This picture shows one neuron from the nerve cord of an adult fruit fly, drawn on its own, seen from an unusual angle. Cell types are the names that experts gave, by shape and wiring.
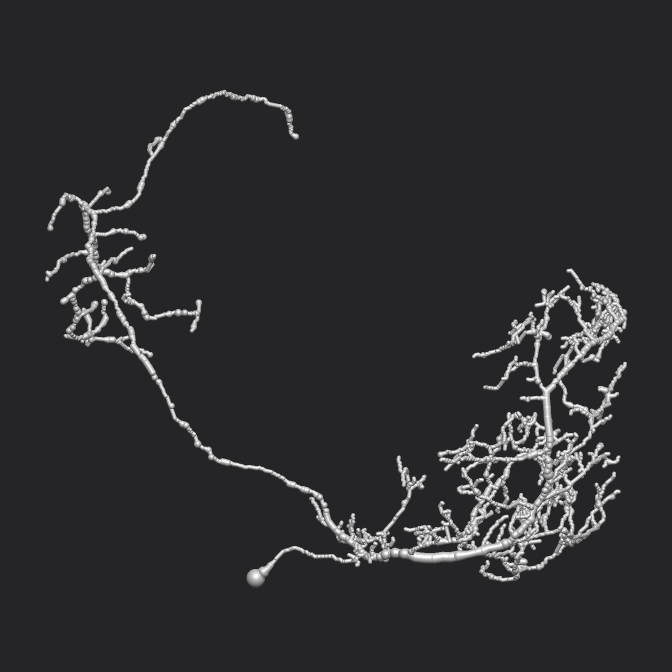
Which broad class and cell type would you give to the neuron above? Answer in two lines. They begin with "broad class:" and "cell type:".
broad class: nerve-cord intrinsic neuron
cell type: INXXX083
